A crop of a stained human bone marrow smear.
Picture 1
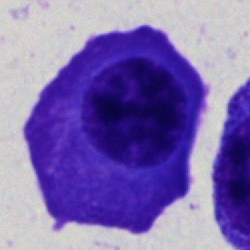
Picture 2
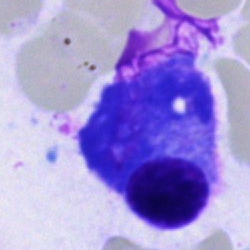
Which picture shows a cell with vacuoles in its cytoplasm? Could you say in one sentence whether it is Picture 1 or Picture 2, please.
Clear vacuoles, one or more, are present in the cytoplasm of the cell in picture 2.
